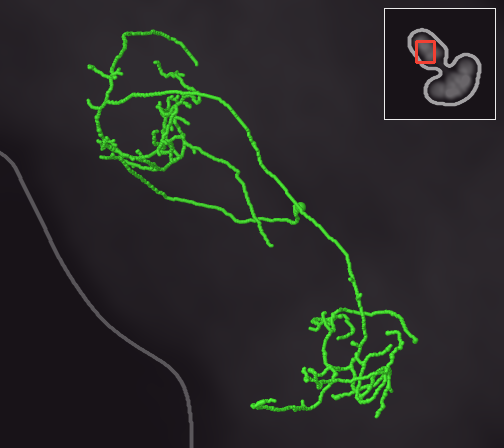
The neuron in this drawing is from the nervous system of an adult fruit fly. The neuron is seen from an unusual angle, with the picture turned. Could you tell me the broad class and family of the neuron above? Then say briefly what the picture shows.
Its broad class is nerve-cord intrinsic neuron. The family is hemilineage 17A. It lies in the nerve cord. In this view it is about as wide as it is tall.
